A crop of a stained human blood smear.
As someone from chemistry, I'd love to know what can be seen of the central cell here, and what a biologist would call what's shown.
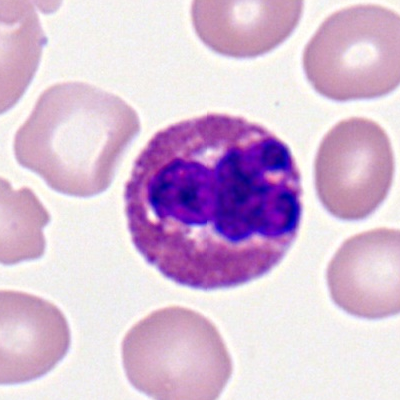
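Description: the cell has a round, smooth outline. Its nucleus is divided into several connected lobes, and the chromatin is dense and coarsely clumped. Cytoplasm is plentiful around the nucleus. Identification: this cell is an eosinophil.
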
